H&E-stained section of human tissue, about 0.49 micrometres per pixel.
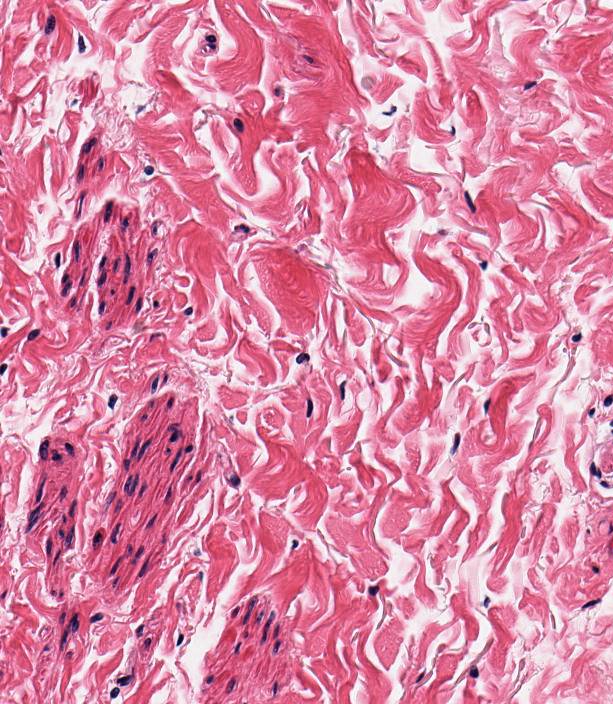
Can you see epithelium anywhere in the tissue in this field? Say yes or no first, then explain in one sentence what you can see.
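No. No epithelium is present anywhere in the field.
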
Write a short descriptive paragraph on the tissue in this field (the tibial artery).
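Wavy, randomly oriented pink collagen bundles occupy most of the field. Along the left side lie compact bundles of smooth muscle cells, whose nuclei are elongated, dark and parallel to one another. Sparse, small, dark spindle-shaped fibroblast nuclei lie between the collagen bundles.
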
